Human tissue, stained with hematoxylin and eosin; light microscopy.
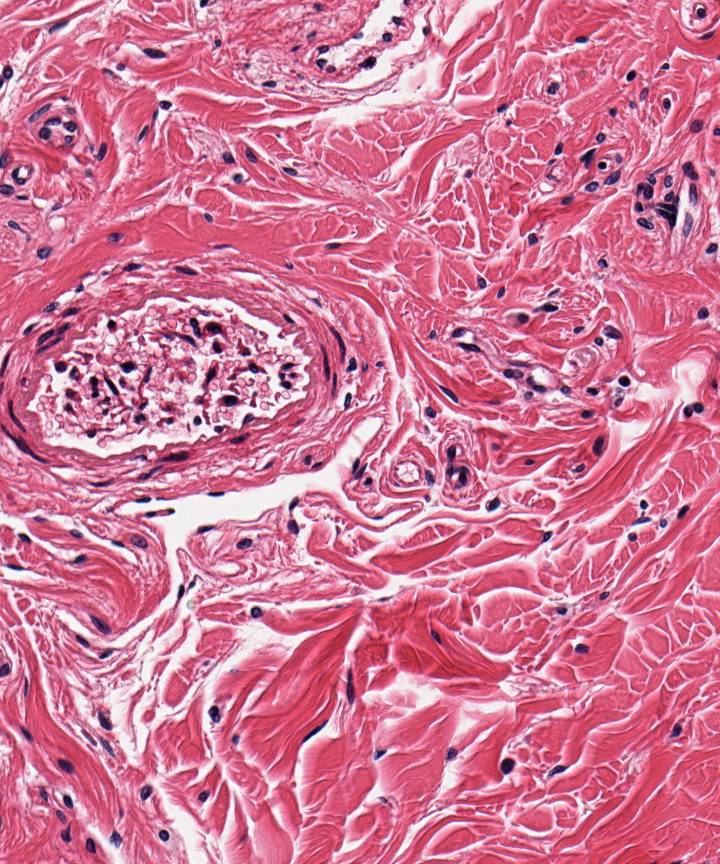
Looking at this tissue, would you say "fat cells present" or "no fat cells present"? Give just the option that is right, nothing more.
No fat cells present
